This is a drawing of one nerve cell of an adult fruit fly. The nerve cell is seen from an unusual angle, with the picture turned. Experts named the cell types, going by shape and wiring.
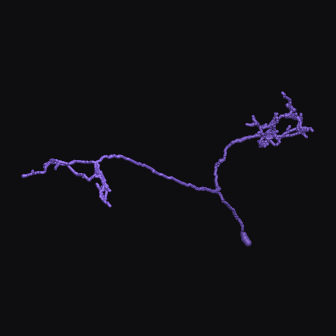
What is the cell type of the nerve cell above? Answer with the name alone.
LC16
